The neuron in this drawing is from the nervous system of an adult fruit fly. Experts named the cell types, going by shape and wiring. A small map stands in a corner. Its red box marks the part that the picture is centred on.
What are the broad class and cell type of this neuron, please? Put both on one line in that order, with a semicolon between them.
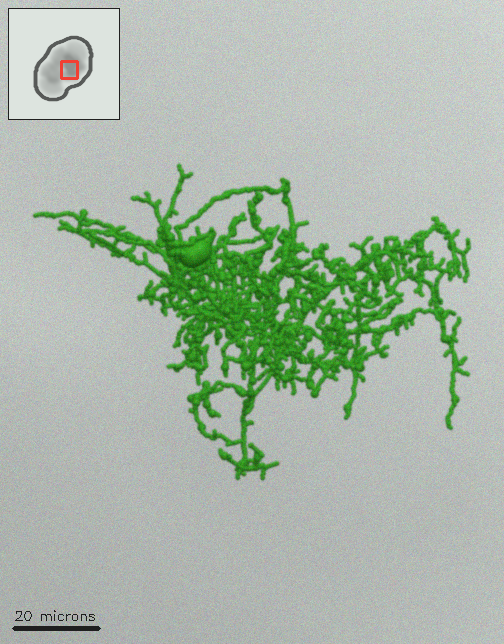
central-brain intrinsic neuron; GNG139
